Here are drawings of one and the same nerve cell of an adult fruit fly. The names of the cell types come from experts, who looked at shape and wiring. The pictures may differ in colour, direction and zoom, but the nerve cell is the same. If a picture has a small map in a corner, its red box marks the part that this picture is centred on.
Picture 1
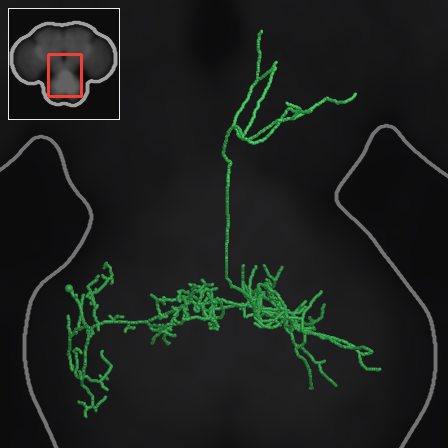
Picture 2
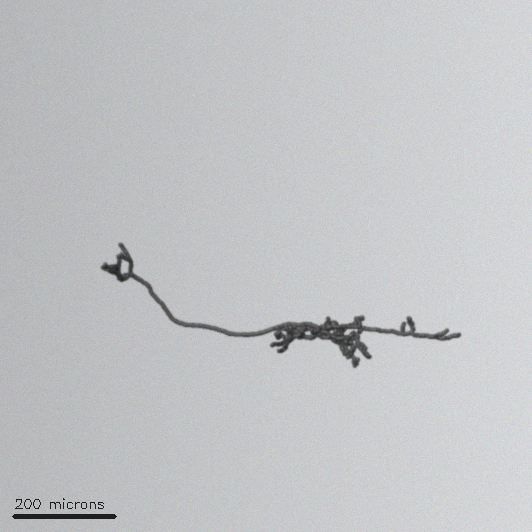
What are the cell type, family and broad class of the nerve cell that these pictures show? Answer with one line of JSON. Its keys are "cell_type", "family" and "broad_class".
{"cell_type": "AN18B053", "family": "hemilineage 18B", "broad_class": "ascending neuron"}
